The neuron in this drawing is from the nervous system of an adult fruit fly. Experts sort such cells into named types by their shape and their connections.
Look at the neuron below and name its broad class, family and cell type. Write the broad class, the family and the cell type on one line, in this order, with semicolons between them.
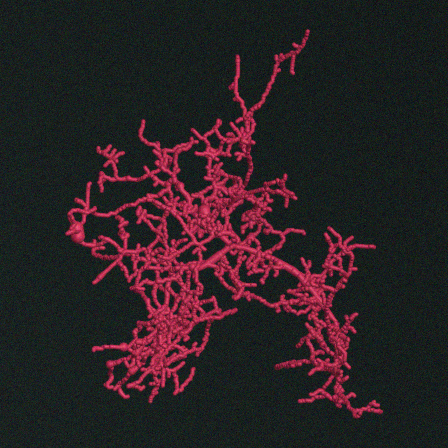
nerve-cord intrinsic neuron; hemilineage 03B; IN03B032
